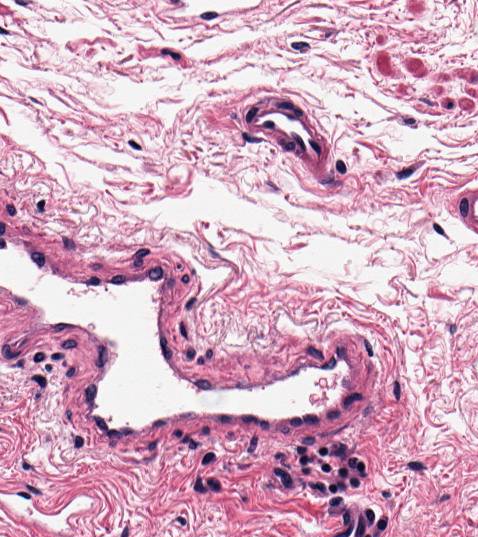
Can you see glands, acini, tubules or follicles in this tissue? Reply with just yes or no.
No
